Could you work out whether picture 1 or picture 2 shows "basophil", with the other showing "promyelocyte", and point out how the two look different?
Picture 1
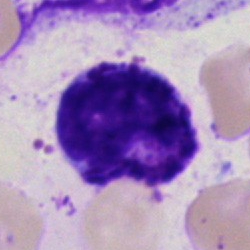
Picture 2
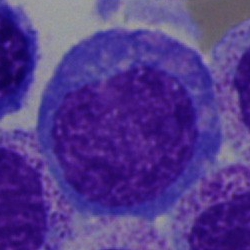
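The first picture is the basophil, and the second is the promyelocyte. They differ at the edge: the basophil is roughly round but its border is slightly bumpy and uneven, whereas the promyelocyte has a smooth, round outline. In the promyelocyte, a rim of blue cytoplasm runs all the way around the nucleus.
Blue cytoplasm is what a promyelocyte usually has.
The basophil has no vacuoles, and a red cell sits just below its lower edge. The promyelocyte has neighbouring cells with purple-granulated cytoplasm pressed against its lower and right edges.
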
